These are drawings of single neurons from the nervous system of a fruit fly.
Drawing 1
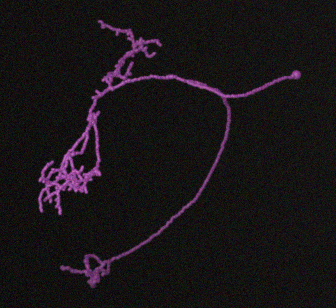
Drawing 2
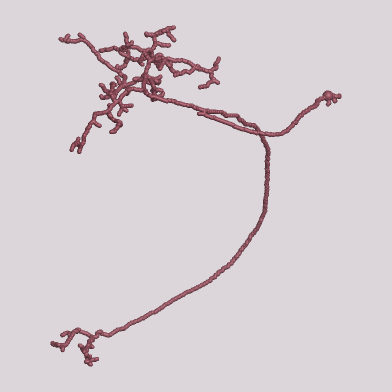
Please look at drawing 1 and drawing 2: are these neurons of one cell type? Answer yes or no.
no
